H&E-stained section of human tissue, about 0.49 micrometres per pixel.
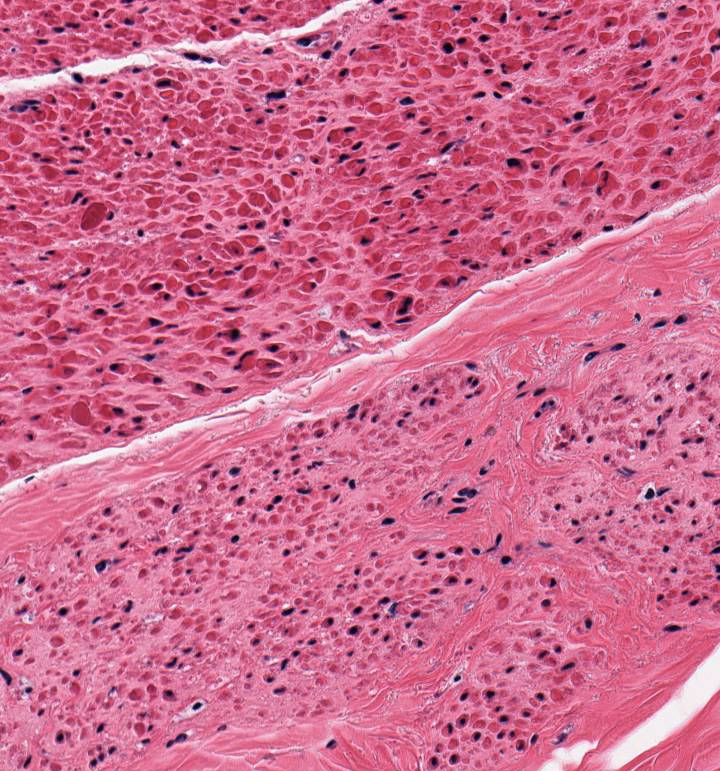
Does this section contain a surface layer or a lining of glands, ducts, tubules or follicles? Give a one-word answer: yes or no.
No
